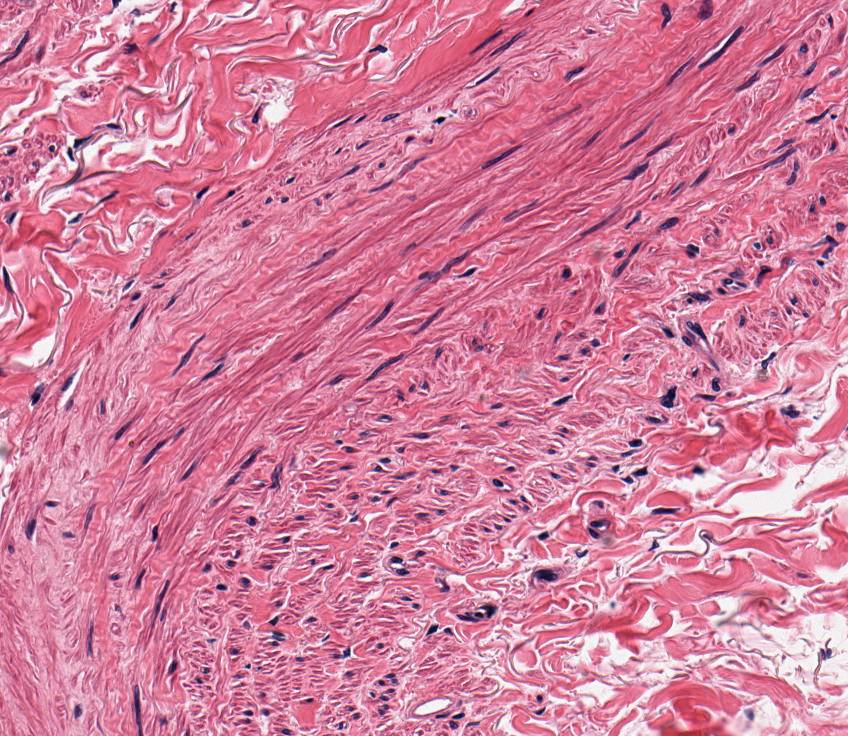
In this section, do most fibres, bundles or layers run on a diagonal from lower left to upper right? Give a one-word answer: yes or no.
Yes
